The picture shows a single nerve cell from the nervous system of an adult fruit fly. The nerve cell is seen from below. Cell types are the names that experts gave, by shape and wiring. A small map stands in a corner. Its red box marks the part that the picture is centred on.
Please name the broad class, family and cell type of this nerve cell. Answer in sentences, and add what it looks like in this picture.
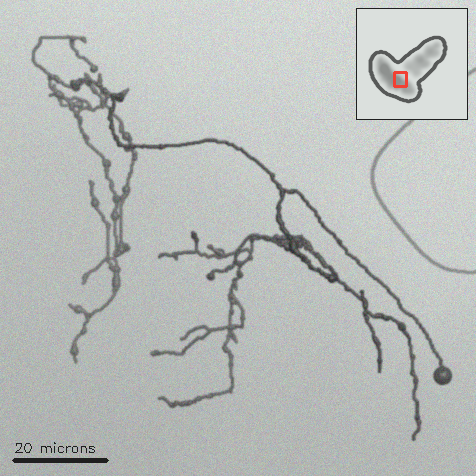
It is a central-brain intrinsic neuron. Its family is hemilineage LHp3. Its cell type is CB2148. The cell body can be seen at the lower right of the picture. By the scale bar it is about 90 microns wide in this view.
